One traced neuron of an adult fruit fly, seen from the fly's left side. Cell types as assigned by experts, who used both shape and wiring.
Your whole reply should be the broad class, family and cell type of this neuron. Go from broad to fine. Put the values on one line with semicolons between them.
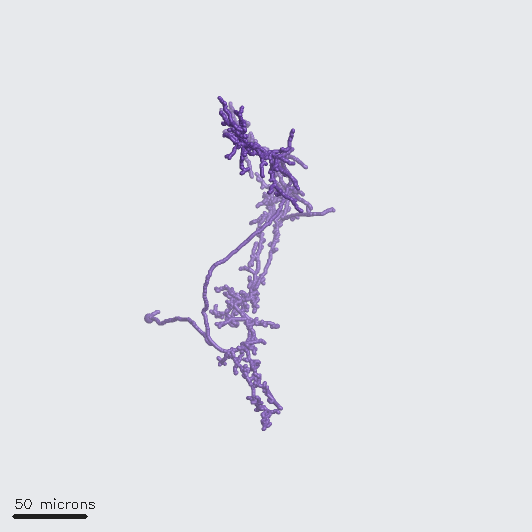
central-brain intrinsic neuron; hemilineage ALl1_ventral; SAD035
